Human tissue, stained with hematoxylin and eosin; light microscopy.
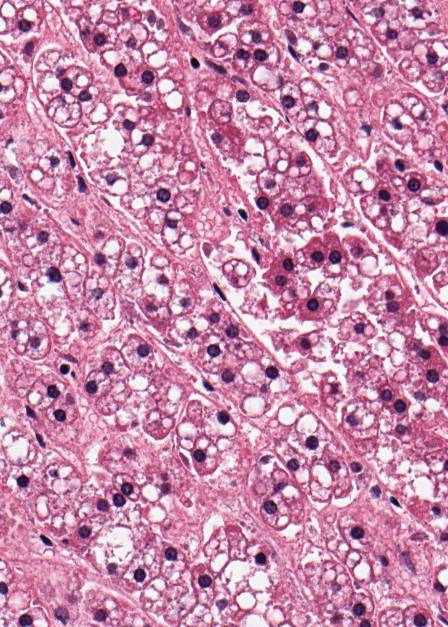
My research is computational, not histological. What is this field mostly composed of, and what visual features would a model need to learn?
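The field shows the zona fasciculata of the adrenal gland. Cells form long cords between thin septa running diagonally, upper left to lower right. Most cells have abundant cytoplasm packed with small clear vacuoles, and small, round, dark, central nuclei.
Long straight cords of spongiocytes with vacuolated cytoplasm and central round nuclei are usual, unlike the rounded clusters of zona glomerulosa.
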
